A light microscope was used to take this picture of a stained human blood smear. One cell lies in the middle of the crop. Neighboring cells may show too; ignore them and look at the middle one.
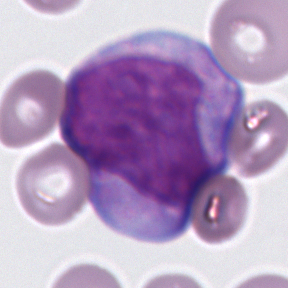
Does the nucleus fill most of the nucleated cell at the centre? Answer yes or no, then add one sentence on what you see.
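Yes. The nucleus fills most of the cell.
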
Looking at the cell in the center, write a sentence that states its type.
The cell sitting right in the middle is an atypical promyelocyte.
